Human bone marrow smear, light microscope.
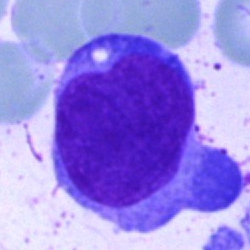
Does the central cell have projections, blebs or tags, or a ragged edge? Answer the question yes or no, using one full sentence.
Yes, the cell is bounded by a rough outline rather than a smooth one.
